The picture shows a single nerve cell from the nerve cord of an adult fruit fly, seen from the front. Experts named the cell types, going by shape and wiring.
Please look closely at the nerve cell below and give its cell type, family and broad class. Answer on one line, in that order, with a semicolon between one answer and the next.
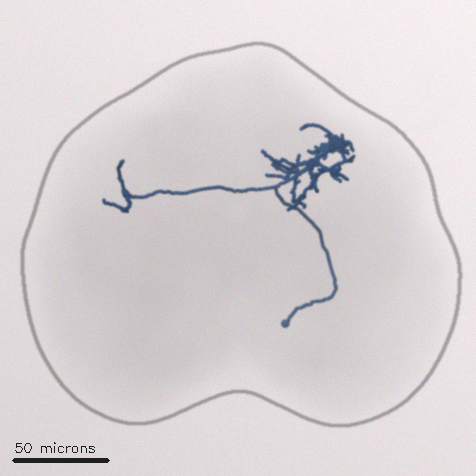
IN07B099; hemilineage 07B; nerve-cord intrinsic neuron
